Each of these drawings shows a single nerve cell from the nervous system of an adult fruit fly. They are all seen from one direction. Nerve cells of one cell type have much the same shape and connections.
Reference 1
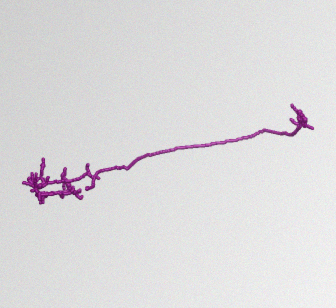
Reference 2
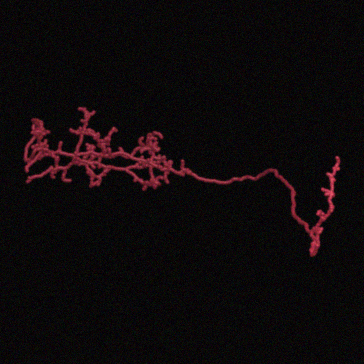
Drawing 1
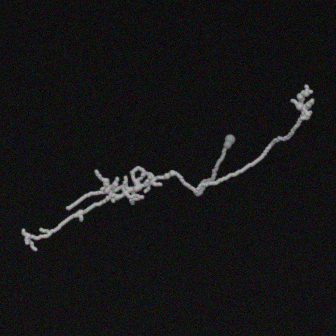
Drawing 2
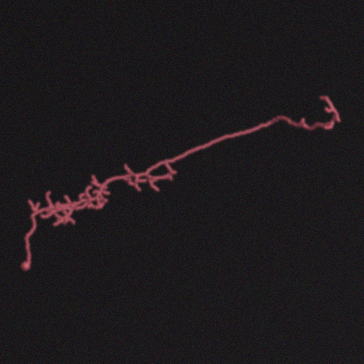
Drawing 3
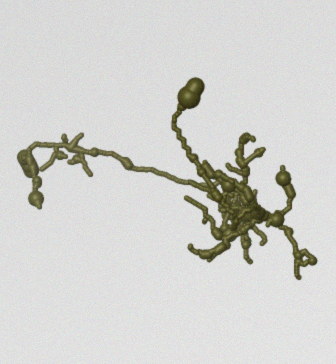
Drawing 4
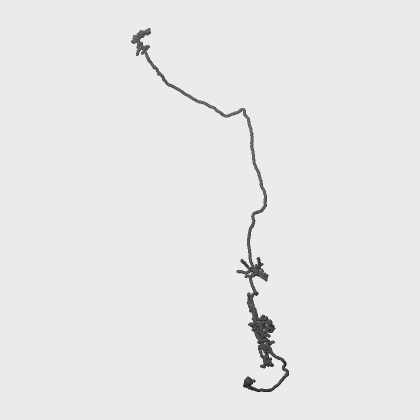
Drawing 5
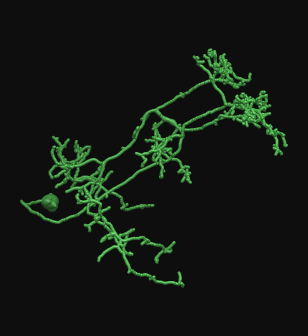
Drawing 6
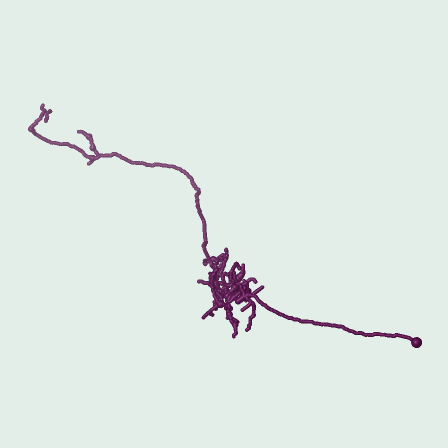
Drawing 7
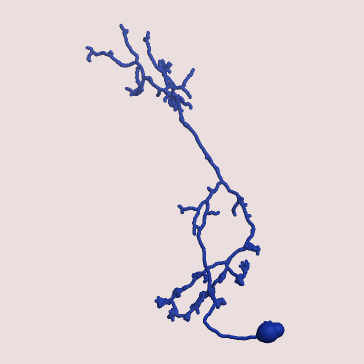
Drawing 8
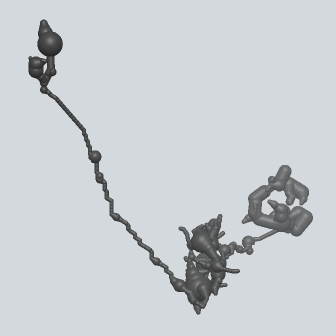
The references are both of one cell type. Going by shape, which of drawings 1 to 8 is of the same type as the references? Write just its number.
6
